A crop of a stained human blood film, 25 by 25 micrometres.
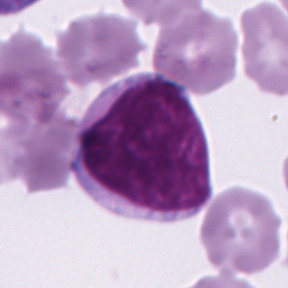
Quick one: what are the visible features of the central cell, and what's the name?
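A single rounded mass with no lobes makes up the nucleus. Its chromatin is dark purple and finely textured, free of coarse clumps. In the cytoplasm, neither distinct coloured granules nor vacuoles can be seen. The cell is a myeloblast.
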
